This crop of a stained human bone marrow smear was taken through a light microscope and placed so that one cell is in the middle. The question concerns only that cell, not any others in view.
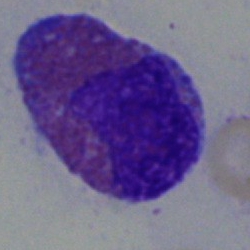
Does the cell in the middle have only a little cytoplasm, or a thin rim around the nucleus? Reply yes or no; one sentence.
No, this cell has broad cytoplasm around its nucleus.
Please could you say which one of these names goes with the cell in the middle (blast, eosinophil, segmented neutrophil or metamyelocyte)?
eosinophil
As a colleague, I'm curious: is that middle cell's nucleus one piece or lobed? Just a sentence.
Its nucleus is compact and single, with a round, oval or kidney-shaped form.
